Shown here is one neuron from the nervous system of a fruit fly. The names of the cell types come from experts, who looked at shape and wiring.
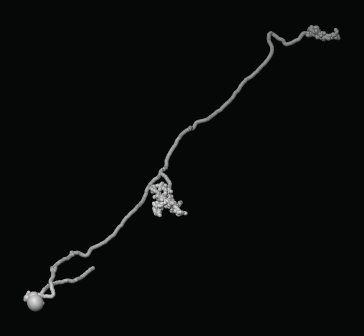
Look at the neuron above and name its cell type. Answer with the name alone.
T3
